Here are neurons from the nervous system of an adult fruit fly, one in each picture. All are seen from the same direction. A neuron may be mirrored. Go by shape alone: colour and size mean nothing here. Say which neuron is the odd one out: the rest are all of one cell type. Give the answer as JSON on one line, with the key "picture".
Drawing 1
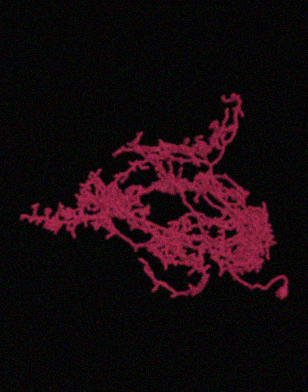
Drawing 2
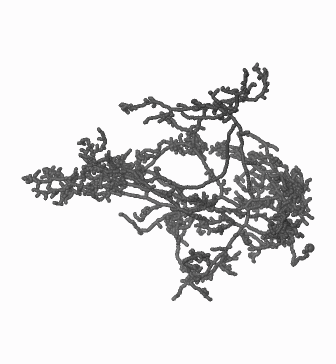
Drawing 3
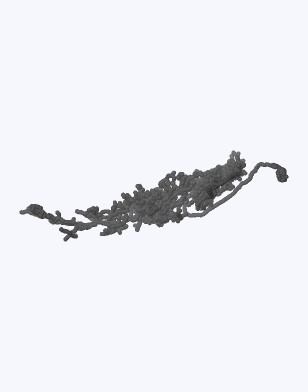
{"picture": 3}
